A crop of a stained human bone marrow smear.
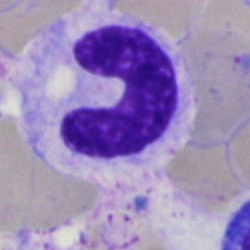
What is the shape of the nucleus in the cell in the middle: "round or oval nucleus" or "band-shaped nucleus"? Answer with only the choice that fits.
Band-shaped nucleus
